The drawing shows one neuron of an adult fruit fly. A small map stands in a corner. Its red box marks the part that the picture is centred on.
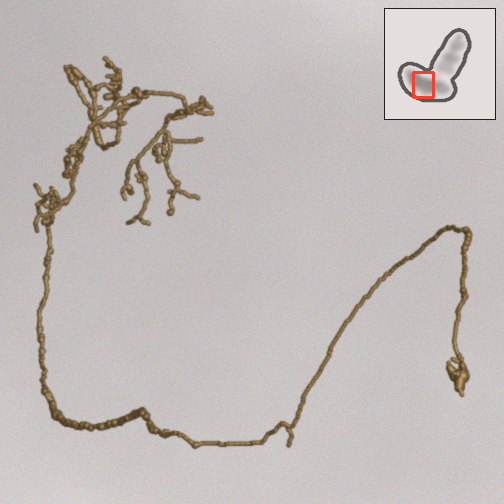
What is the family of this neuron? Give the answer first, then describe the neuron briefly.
The family is hemilineage LB5. Its broad class is central-brain intrinsic neuron. The cell body can be seen at the lower right of the picture. The picture shows dozens of branch ends.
